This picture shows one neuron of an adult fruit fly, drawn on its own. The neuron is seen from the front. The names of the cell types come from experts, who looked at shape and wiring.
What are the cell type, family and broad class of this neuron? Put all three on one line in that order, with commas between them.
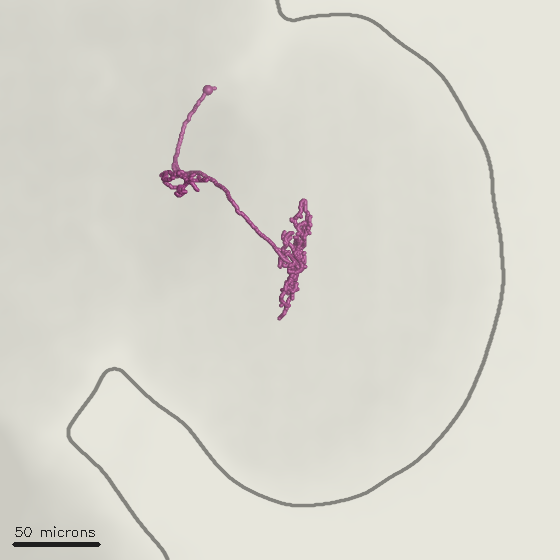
LC18, hemilineage VPNp2, visual projection neuron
